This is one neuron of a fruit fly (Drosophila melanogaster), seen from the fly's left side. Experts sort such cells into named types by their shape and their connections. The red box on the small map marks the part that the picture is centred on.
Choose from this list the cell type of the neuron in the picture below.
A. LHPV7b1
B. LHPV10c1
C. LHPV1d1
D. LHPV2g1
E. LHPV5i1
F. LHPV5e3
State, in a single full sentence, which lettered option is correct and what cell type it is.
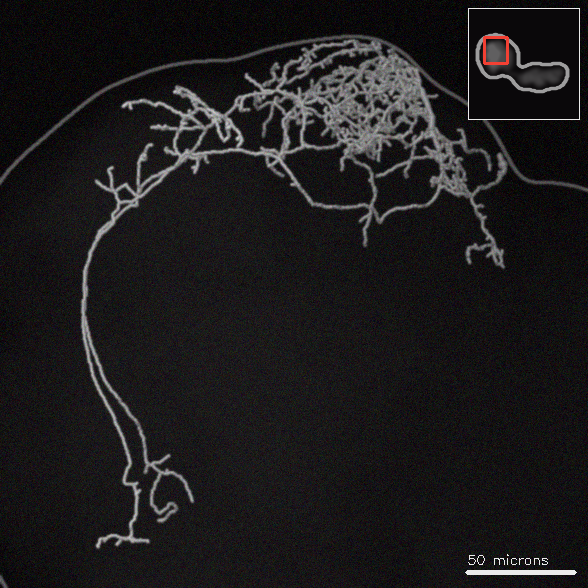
Option E is LHPV5i1, the cell type of the neuron.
